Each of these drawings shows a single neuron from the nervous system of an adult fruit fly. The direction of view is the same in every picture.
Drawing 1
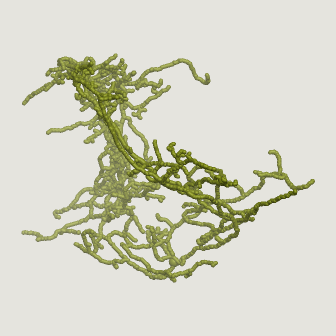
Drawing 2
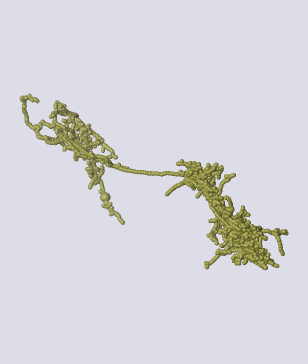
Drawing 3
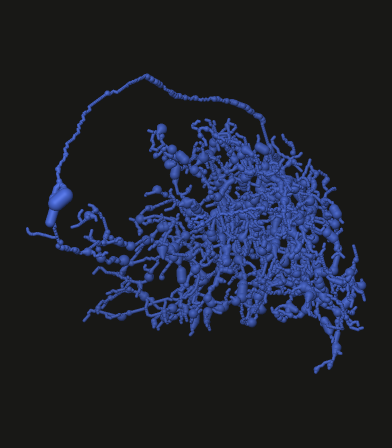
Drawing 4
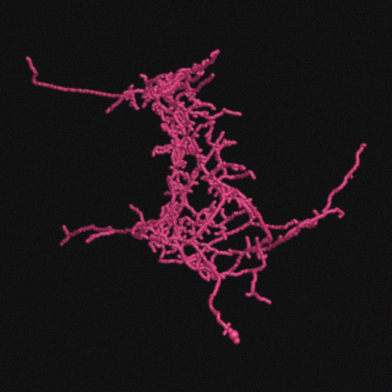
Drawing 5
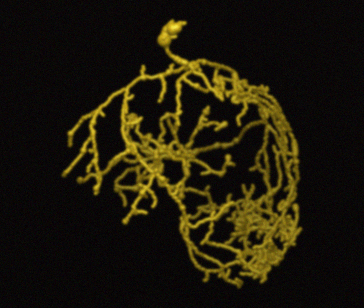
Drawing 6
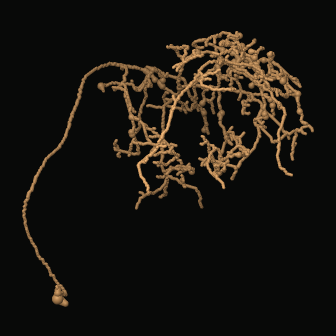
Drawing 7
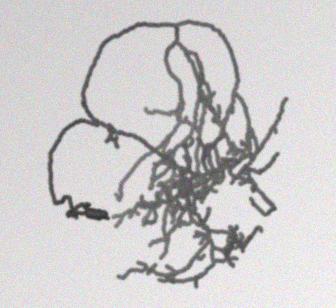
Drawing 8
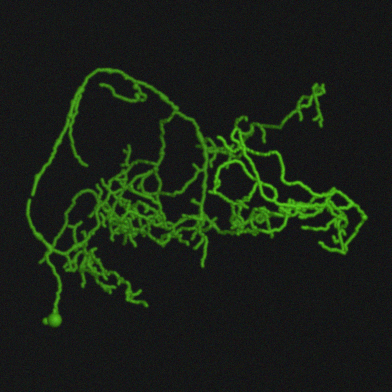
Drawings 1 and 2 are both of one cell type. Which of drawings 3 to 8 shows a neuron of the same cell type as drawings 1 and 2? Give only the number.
4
